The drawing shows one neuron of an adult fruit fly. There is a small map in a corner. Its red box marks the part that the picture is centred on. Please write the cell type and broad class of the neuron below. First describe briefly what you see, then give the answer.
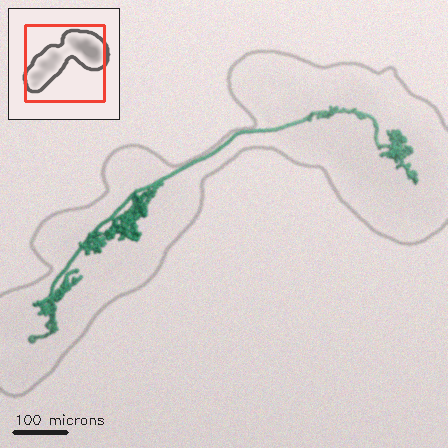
The cell body is at the lower left of the picture. From left to right in the picture it spans about 750 microns. The cell type is ANXXX102. Its broad class is ascending neuron.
